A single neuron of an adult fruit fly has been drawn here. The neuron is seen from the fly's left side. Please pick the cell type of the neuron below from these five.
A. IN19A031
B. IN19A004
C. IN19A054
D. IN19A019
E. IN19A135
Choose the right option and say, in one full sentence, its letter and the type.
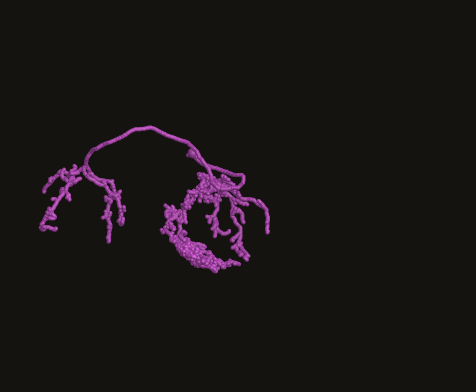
What the neuron is, by cell type, is IN19A019, option D.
